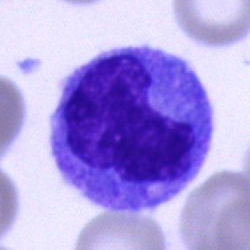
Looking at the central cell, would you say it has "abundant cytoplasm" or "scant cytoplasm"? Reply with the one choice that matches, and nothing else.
Scant cytoplasm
